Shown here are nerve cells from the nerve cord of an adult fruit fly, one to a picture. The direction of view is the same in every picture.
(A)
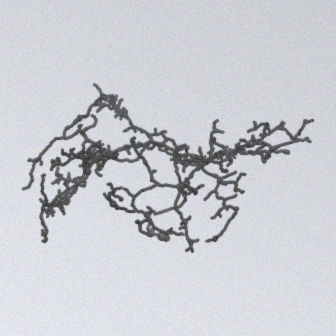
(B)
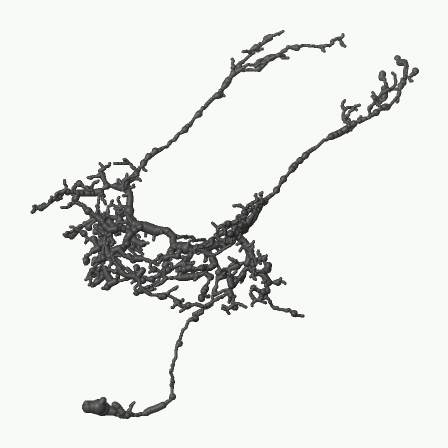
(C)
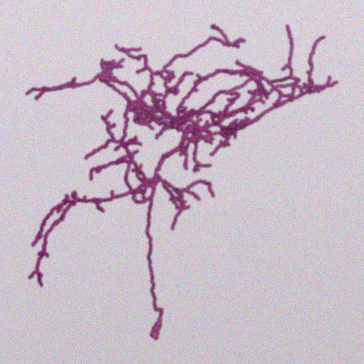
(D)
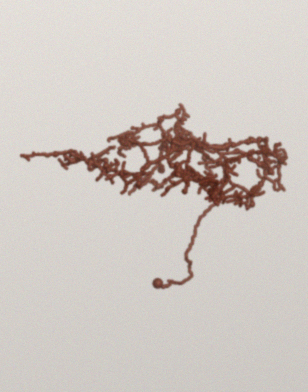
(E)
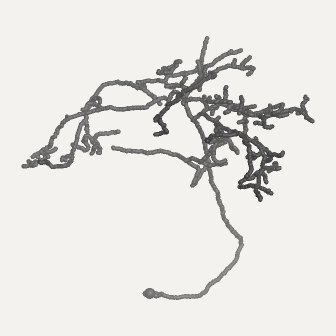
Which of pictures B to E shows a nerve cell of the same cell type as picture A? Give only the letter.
D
